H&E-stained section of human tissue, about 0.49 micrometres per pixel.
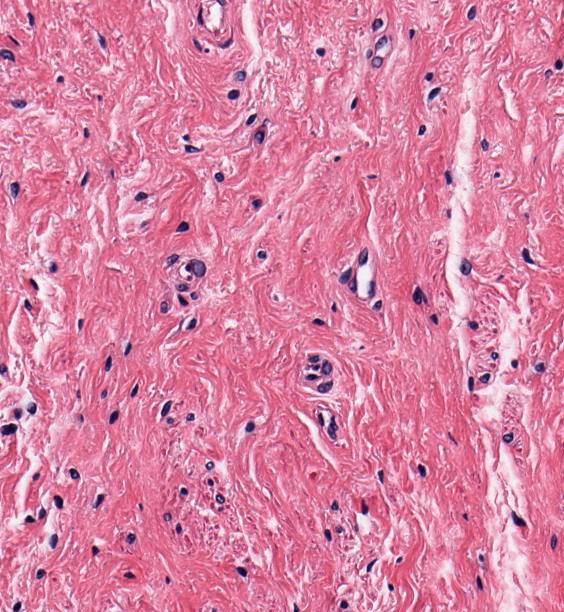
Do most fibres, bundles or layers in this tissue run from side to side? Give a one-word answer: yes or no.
No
